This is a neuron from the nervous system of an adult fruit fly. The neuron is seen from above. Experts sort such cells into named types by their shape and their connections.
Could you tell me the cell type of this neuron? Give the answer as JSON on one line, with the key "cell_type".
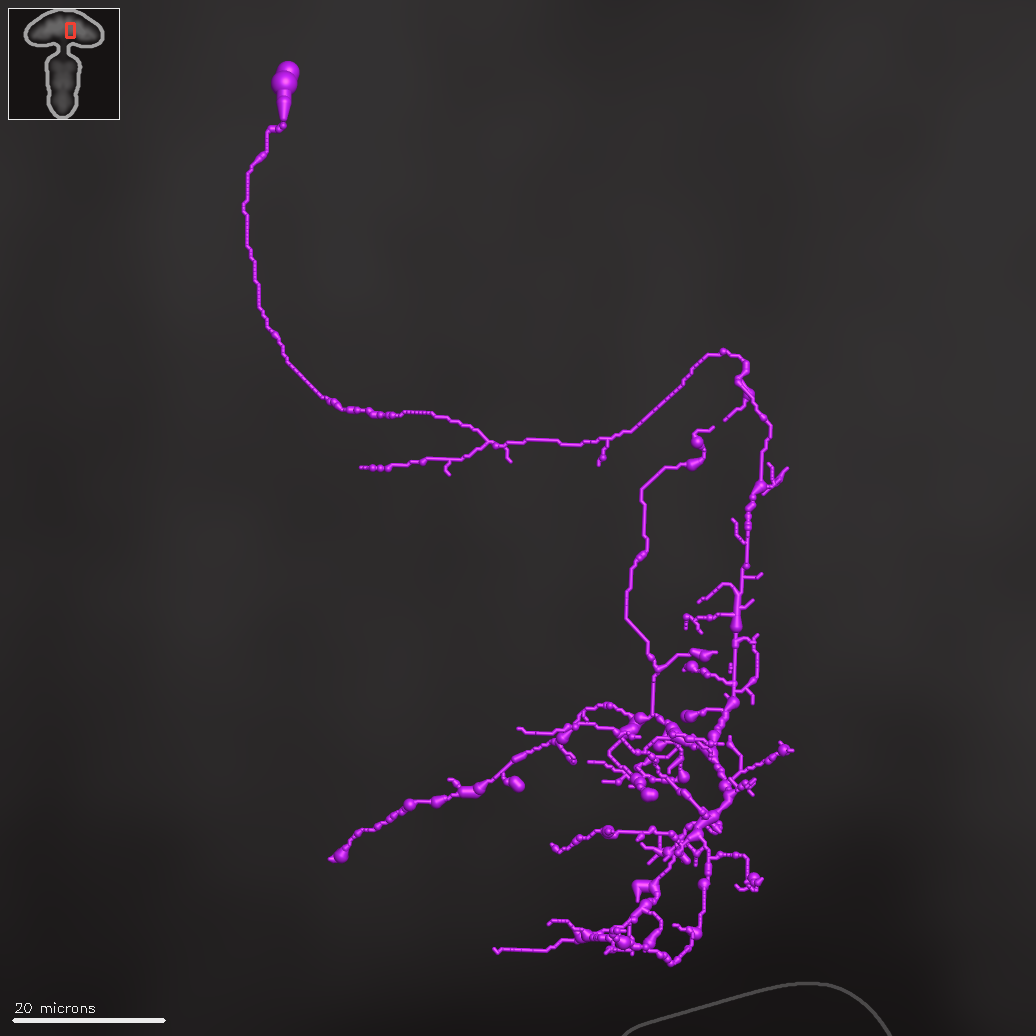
{"cell_type": "CB3784"}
